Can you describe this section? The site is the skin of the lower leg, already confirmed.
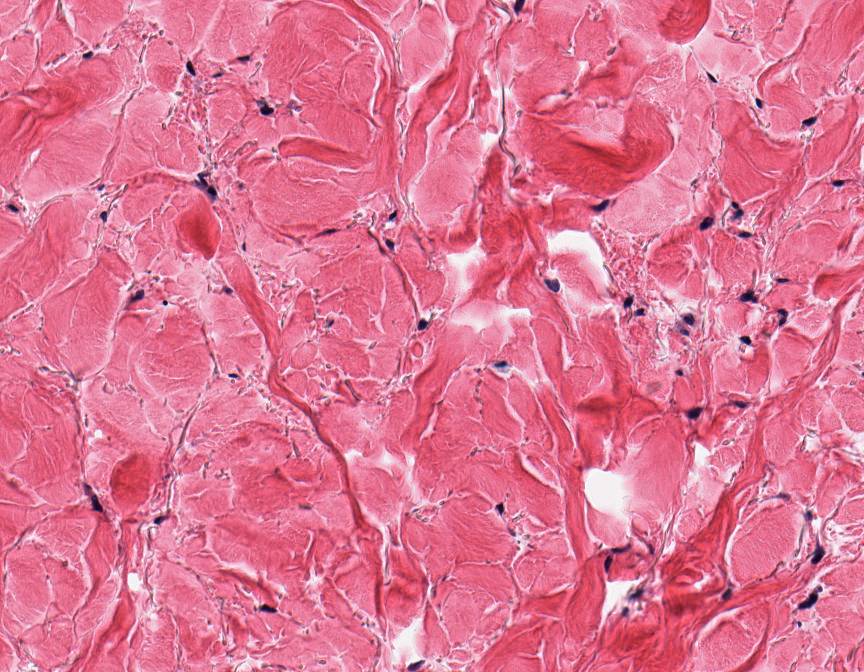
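Thick bundles of pink-staining collagen occupy the entire field, running in haphazard, interlacing directions. Cells are sparse; they appear as small, dark, slender spindle-shaped nuclei scattered between the bundles. Some scattered bundles stain a deeper red than the surrounding collagen.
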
